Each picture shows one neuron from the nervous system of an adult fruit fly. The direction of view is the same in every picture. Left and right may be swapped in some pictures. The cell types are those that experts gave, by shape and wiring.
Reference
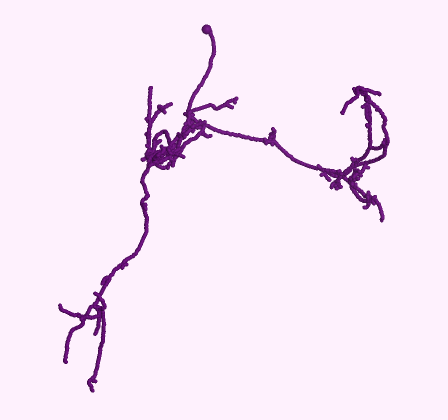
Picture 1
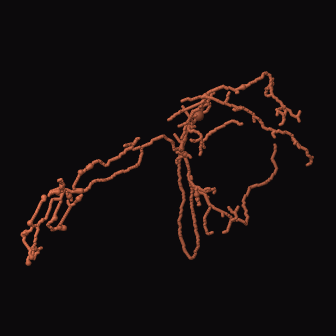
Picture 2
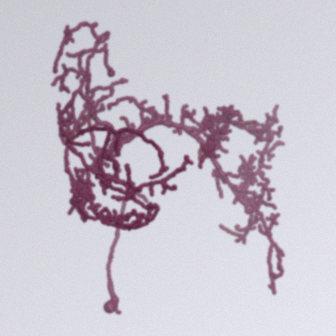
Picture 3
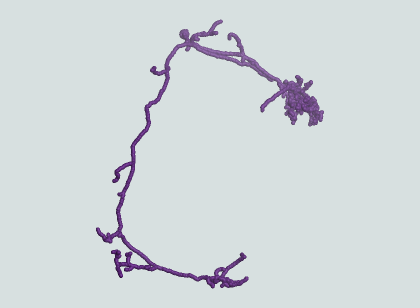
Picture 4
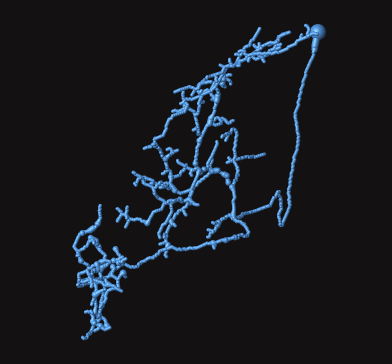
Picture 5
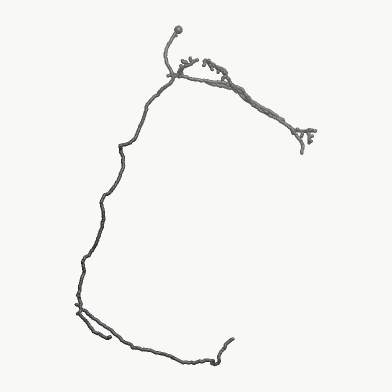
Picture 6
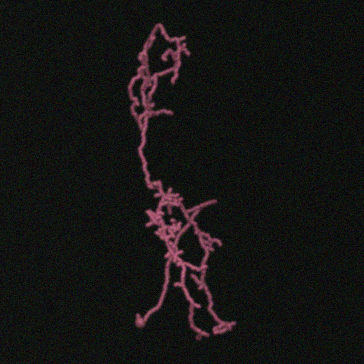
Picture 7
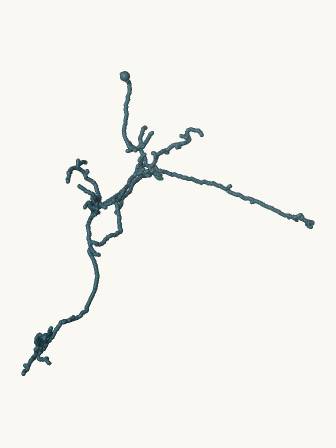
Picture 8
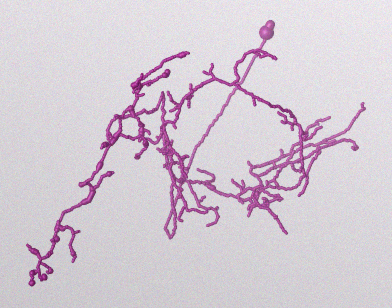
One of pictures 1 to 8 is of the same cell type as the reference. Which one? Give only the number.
7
